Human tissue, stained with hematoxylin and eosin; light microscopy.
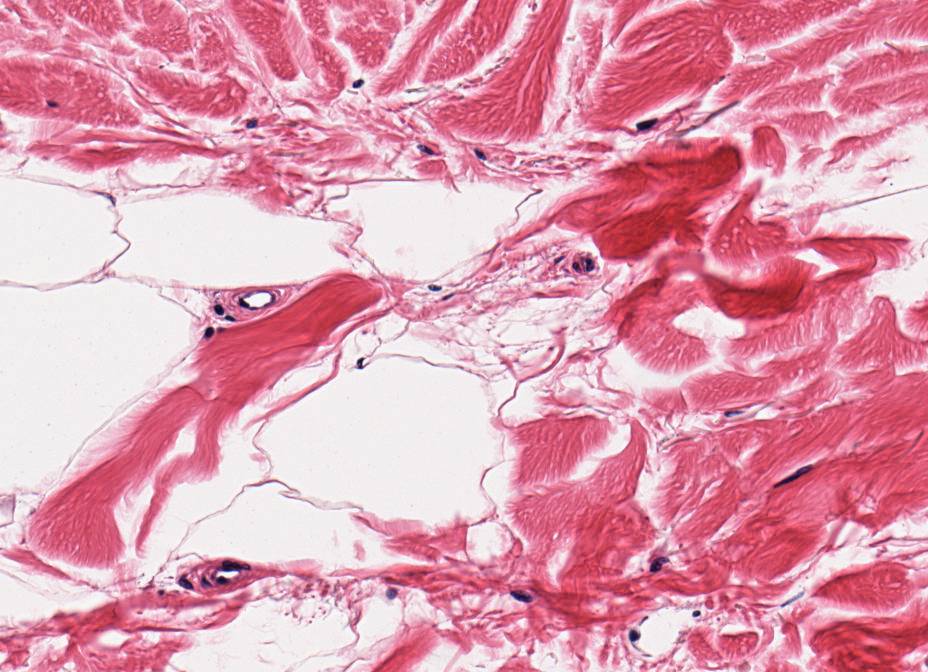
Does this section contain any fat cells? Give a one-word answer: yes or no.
Yes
